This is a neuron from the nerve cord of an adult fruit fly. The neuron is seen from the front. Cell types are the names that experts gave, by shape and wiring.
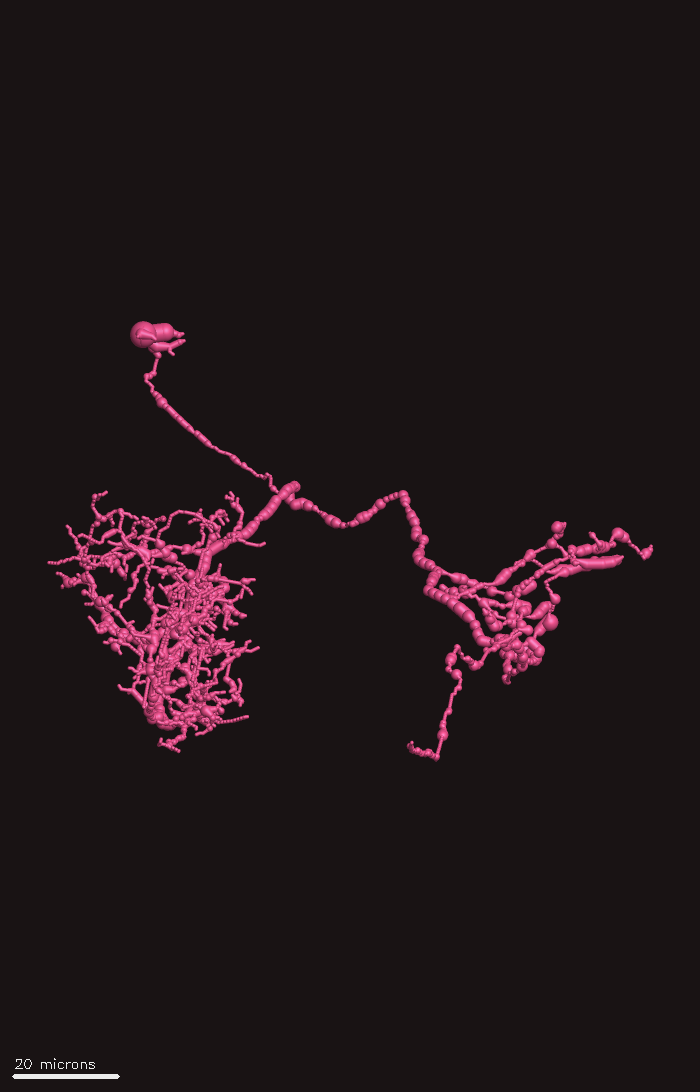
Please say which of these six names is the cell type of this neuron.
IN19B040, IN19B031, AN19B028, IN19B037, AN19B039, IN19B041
AN19B039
